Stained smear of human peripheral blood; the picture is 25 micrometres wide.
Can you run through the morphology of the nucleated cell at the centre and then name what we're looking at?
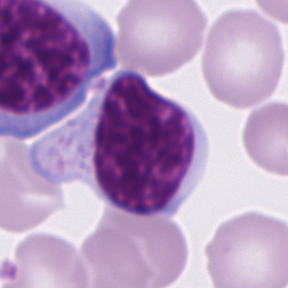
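A shallow notch indents the upper edge of the nucleus. Chromatin is dark purple and coarsely clumped. Fine pinkish-purple granules are scattered in the cytoplasm on the left side, and no vacuoles are present. This is a large granular lymphocyte.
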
